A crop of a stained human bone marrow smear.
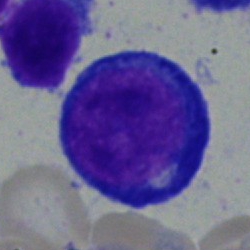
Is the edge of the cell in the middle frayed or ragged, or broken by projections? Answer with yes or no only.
No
